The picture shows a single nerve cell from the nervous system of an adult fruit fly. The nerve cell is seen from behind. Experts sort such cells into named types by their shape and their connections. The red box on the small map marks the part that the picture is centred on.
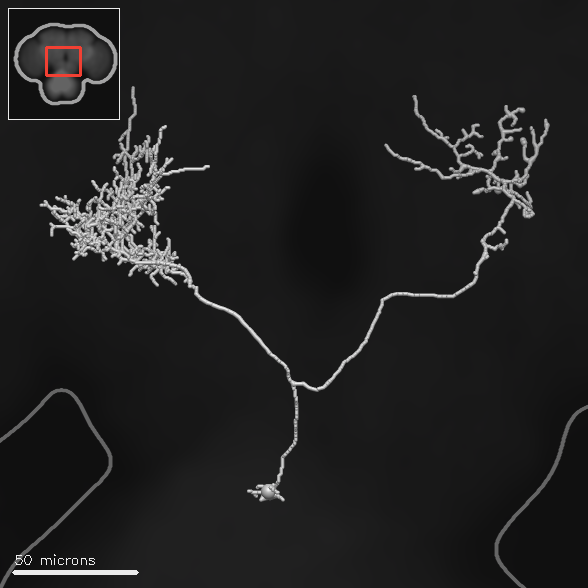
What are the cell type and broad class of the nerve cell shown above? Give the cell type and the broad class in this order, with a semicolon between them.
CB0582; central-brain intrinsic neuron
